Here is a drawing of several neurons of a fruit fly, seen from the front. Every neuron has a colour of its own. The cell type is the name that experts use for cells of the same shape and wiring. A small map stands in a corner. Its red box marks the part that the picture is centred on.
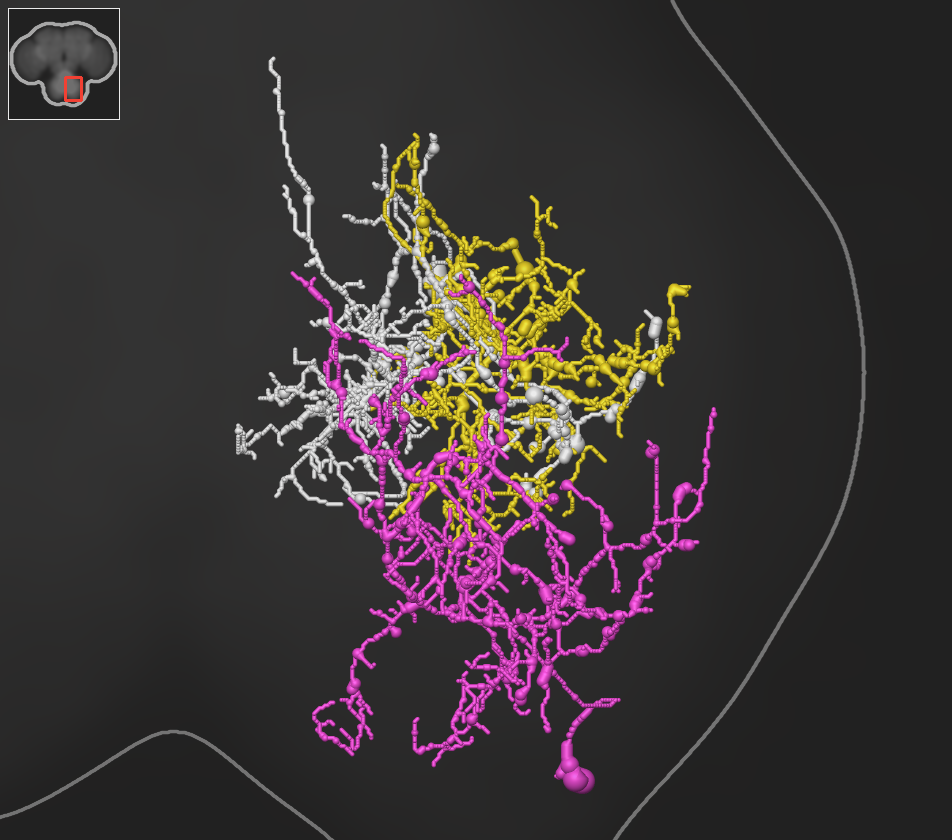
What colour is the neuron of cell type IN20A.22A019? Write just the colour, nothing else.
yellow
